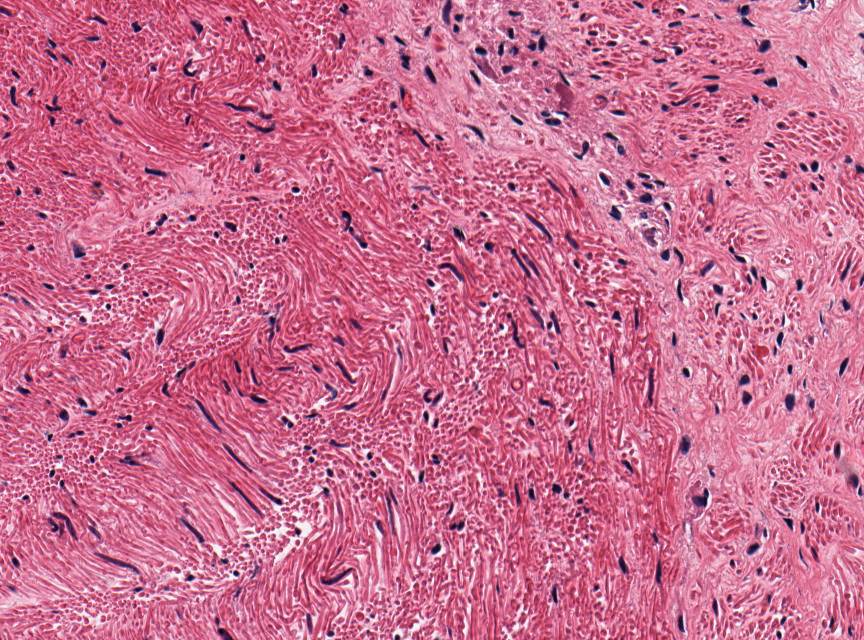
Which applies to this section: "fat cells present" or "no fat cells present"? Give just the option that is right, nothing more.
No fat cells present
